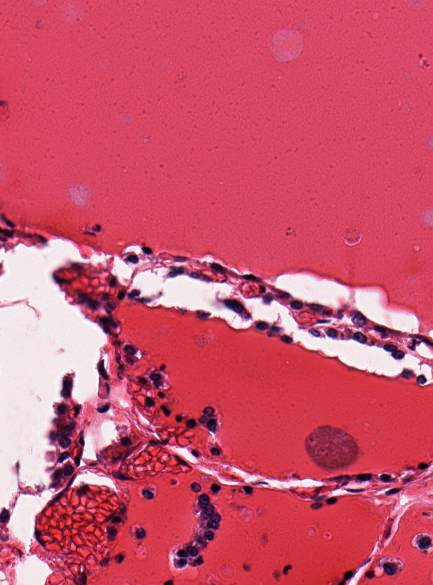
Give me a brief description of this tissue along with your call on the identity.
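Homogeneous pink material fills the upper half of the field. In the lower half, spaces filled with the same material are separated by thin septa only one to two cells thick, whose nuclei are small, dark-staining and mostly elongated. A single round purple body lies free within the pink material at the lower right. This is thyroid.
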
